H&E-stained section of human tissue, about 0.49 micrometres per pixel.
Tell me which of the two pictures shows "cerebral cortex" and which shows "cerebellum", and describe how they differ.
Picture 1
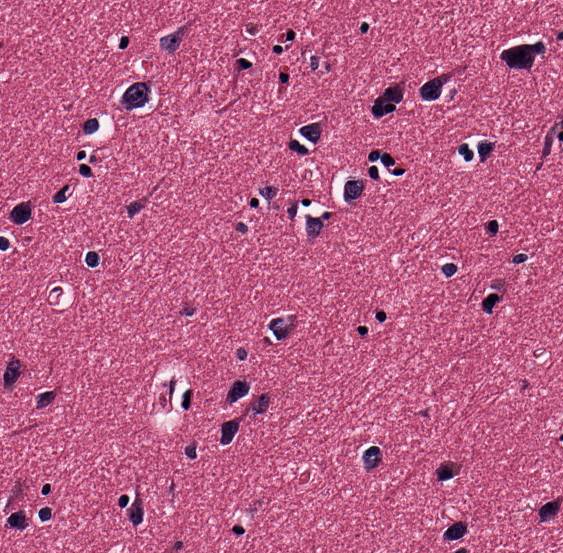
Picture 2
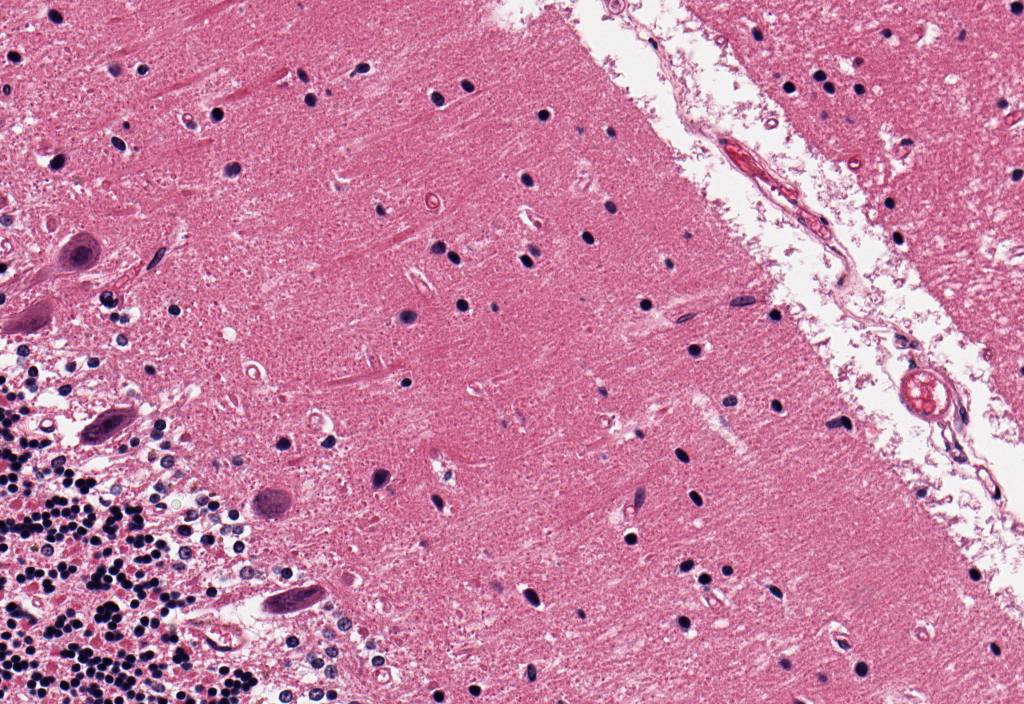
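Of the two fields, the first is cerebral cortex, the second cerebellum. In the cerebral cortex, cells lie singly and sparsely across the whole field in a finely granular, fibrillary pink neuropil, with small round dark glial nuclei, much smaller than the neurons, between them. In the cerebellum, a dense sheet of small, round, dark nuclei fills the lower left corner, with large neurons of abundant purple cytoplasm lying singly in a line along its upper edge; most of the field is pale pink, finely granular neuropil with sparse nuclei.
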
